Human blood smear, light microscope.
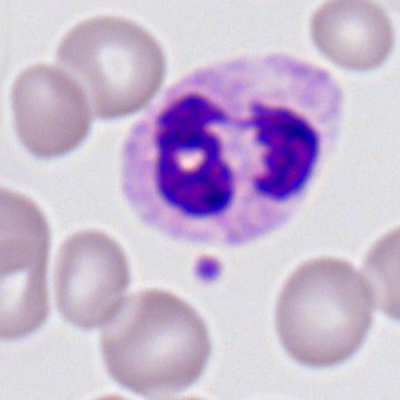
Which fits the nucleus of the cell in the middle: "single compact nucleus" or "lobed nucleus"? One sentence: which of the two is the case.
What the nucleus of this cell shows is division into segments.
